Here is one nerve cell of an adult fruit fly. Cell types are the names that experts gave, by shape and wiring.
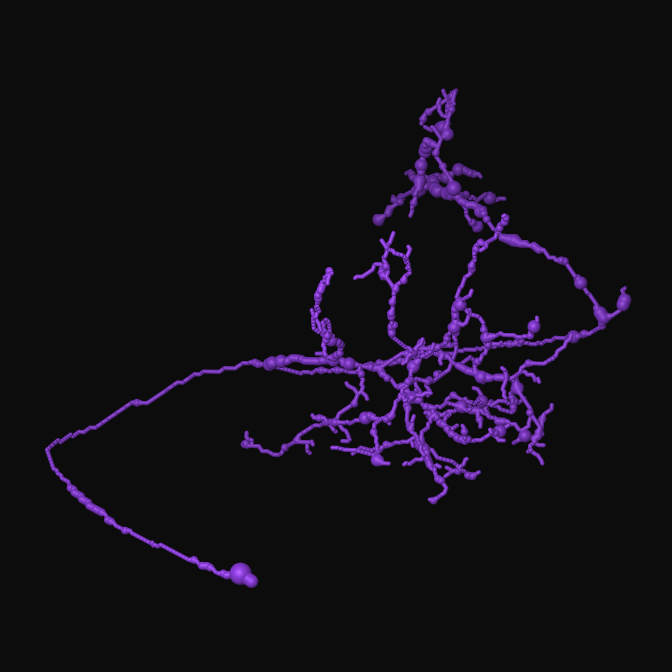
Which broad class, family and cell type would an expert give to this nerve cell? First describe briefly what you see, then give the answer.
The picture shows dozens of branch ends. In this view it is about as wide as it is tall. Its broad class is central-brain intrinsic neuron. Its family is hemilineage VLPp&l1_anterior. Its cell type is LHPV2e1_a.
